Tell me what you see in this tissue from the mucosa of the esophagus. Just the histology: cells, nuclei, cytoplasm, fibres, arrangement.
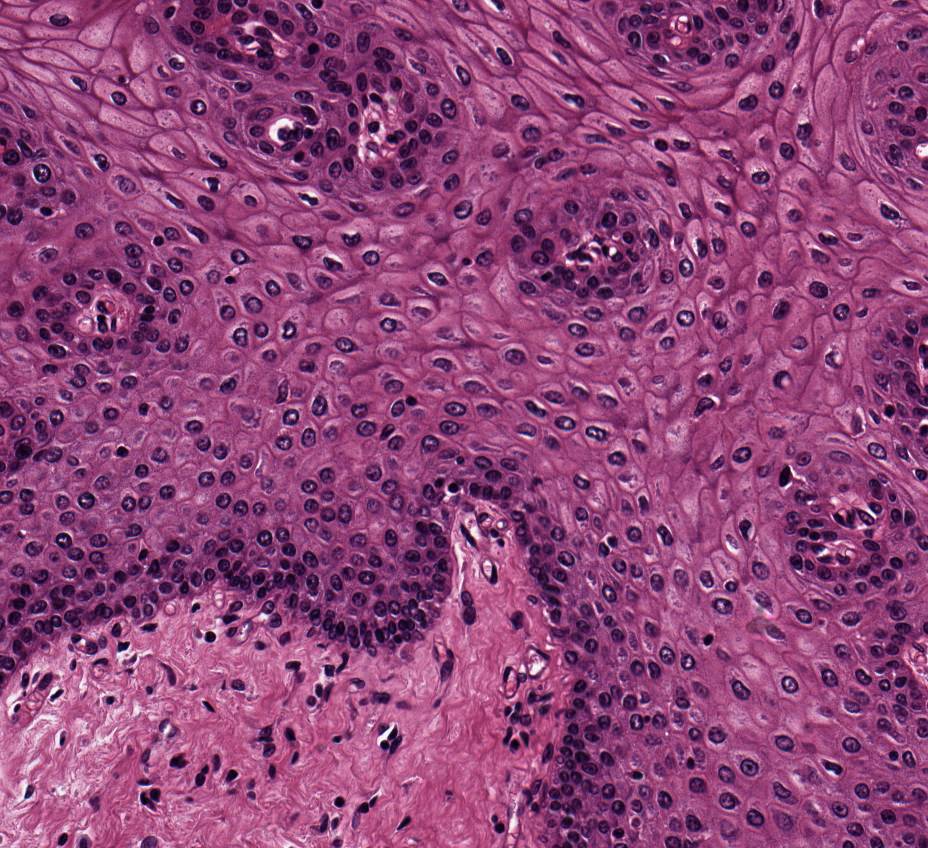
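Stratified squamous epithelium fills most of the field; stroma is confined to the lower left. Where they meet, basal cells form a crowded band of dark, closely packed nuclei. Above them, squamous cells are polygonal, with abundant pink cytoplasm and round nuclei. Narrow clear spaces crossed by fine strands separate neighbouring cells.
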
